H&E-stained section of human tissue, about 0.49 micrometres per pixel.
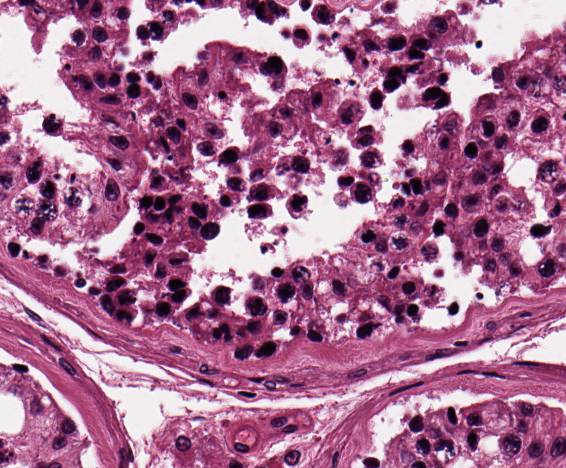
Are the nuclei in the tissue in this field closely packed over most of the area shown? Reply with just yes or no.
Yes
